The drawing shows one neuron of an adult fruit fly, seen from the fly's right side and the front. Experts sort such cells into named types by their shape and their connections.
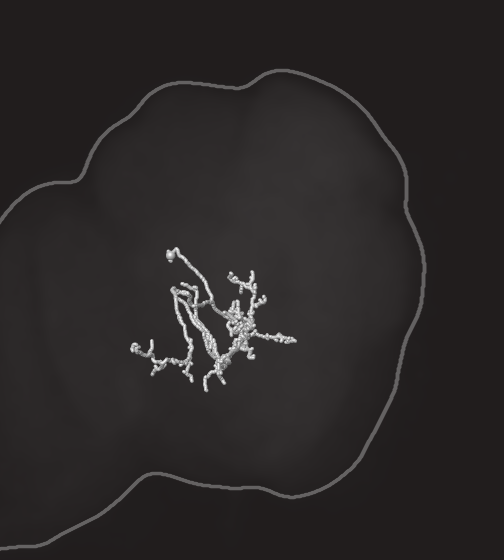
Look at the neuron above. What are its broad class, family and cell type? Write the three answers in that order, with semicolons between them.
central-brain intrinsic neuron; hemilineage DM6_ventral; CB2503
